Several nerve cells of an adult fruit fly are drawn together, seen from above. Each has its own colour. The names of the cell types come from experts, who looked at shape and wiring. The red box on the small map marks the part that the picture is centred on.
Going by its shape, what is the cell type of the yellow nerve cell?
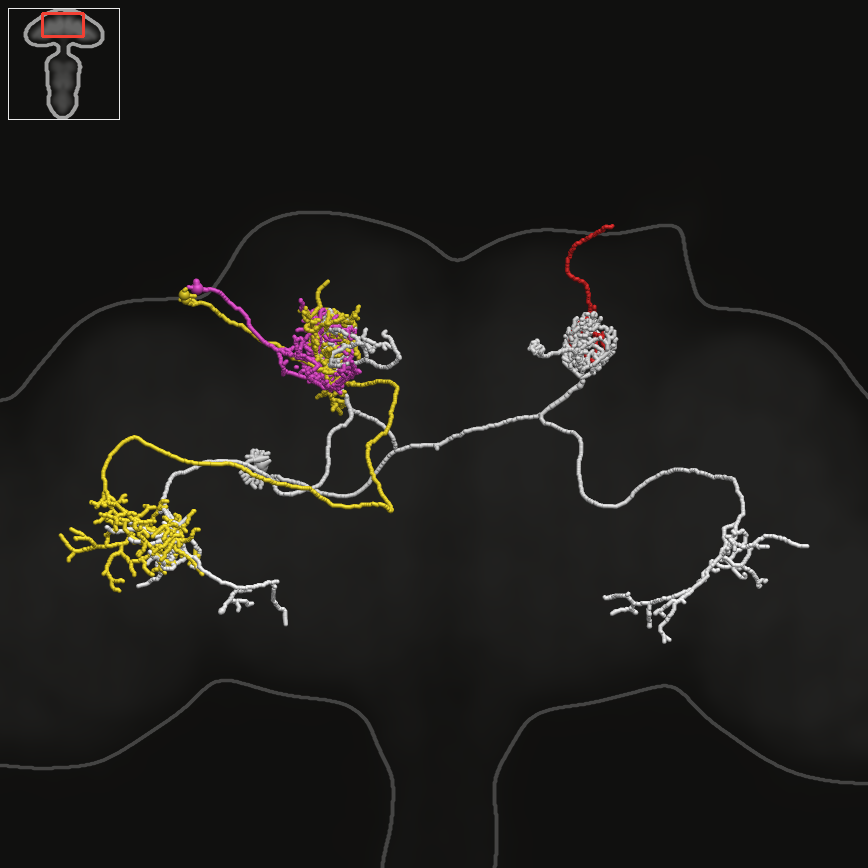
V_l2PN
